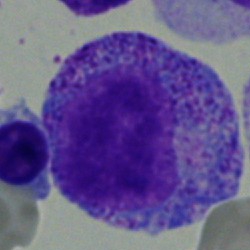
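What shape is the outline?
Roughly round.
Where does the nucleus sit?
Off-centre, toward the left side of the cell, with no nucleolus clearly visible in it.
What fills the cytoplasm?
Many purple granules, crowded together.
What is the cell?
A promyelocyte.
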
